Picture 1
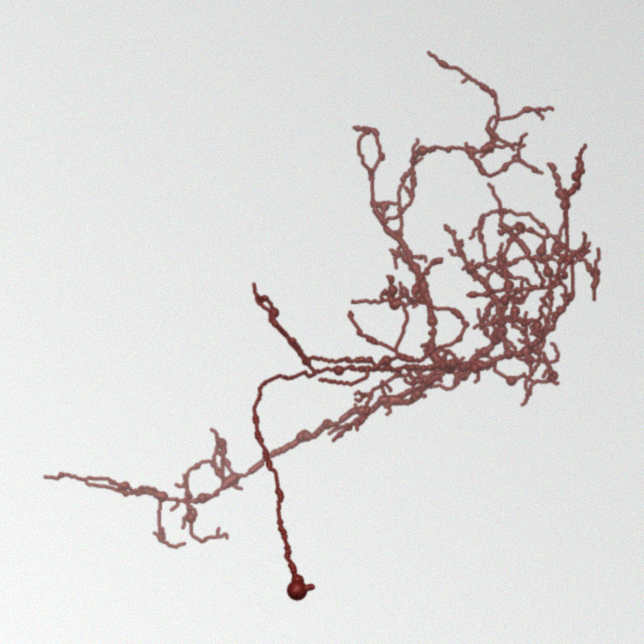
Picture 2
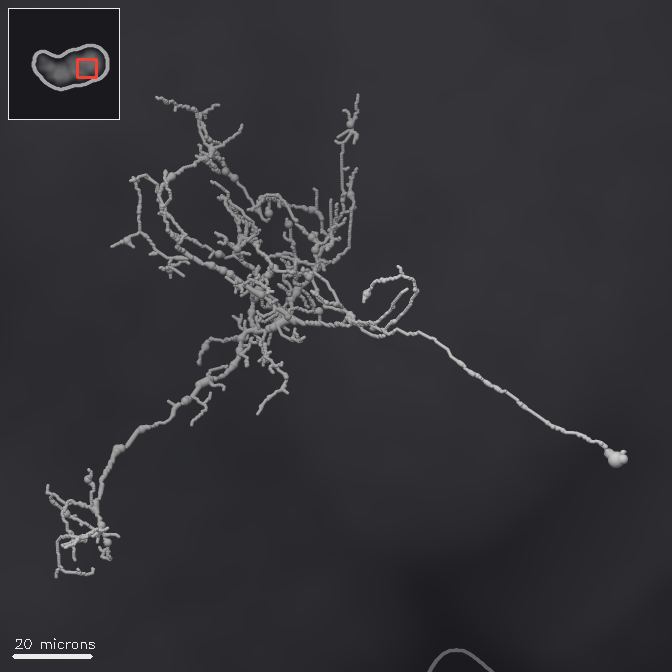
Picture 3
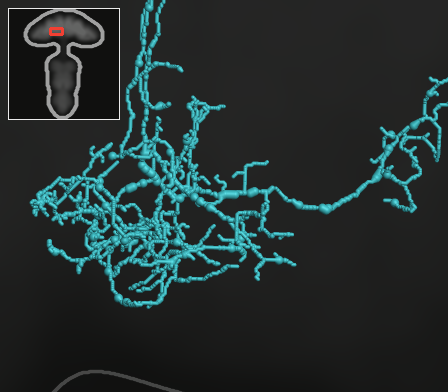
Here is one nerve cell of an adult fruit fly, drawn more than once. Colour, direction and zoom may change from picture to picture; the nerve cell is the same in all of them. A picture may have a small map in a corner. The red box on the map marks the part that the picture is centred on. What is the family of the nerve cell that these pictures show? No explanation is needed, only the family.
hemilineage LALa1_posterior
